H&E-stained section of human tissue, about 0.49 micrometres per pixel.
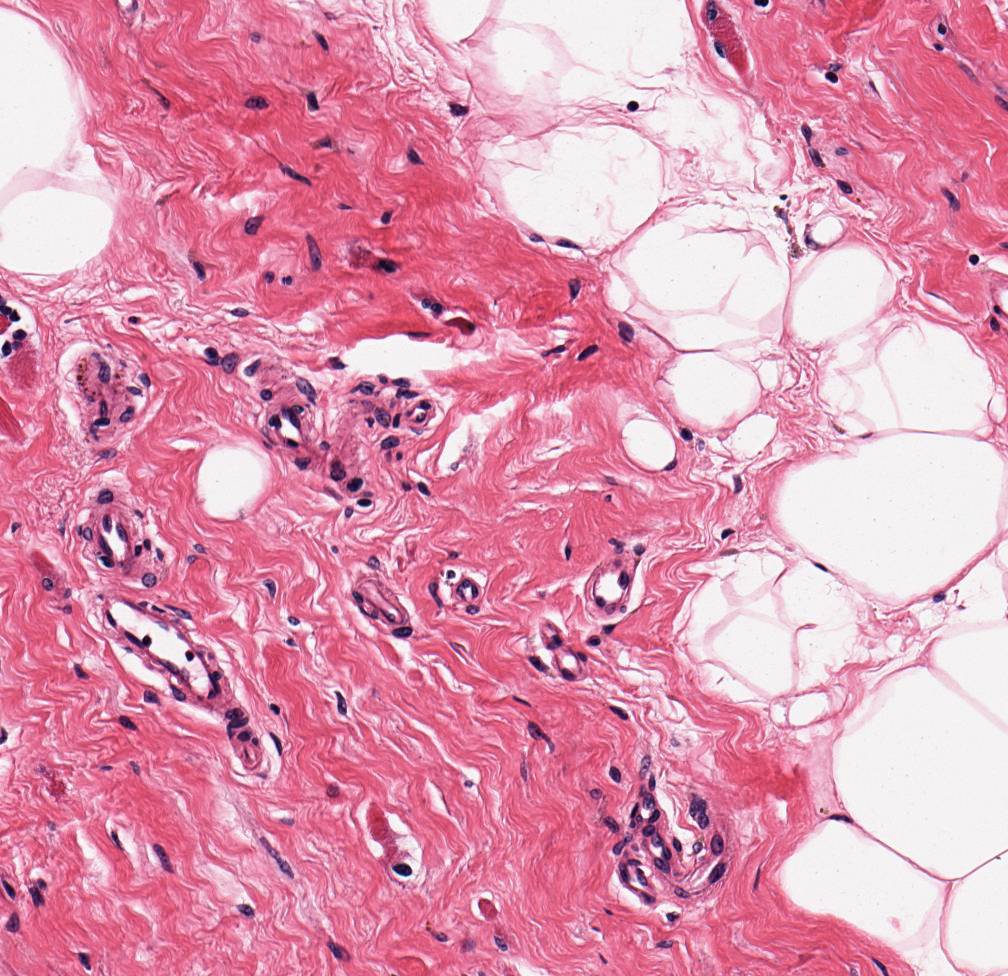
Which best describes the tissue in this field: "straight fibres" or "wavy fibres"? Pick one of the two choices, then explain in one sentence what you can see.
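Wavy fibres. The collagen bundles are wavy and densely packed.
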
